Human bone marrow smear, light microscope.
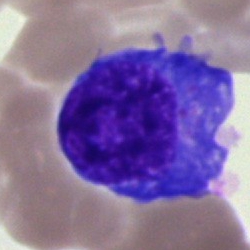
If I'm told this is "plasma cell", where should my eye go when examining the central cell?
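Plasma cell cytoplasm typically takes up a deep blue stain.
In keeping with a plasma cell: the cytoplasm here stains deep blue.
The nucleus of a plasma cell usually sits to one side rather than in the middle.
Also in keeping: most of the cytoplasm lies to the right of the nucleus. Otherwise seen: coarse, clumped chromatin with darker patches among paler areas, and two small knob-like projections from the top edge of the cell.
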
